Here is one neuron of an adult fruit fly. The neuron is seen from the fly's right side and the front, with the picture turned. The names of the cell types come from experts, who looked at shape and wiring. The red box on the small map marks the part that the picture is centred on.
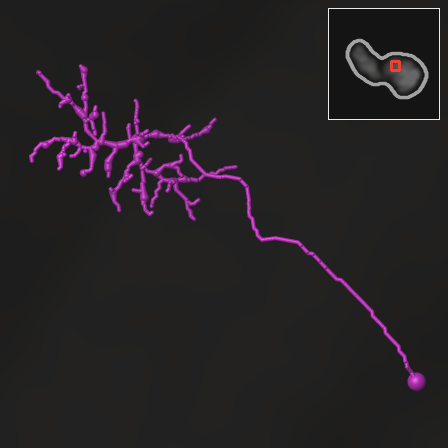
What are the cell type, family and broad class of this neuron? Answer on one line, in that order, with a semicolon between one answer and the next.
Dm15; Dm; optic-lobe intrinsic neuron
